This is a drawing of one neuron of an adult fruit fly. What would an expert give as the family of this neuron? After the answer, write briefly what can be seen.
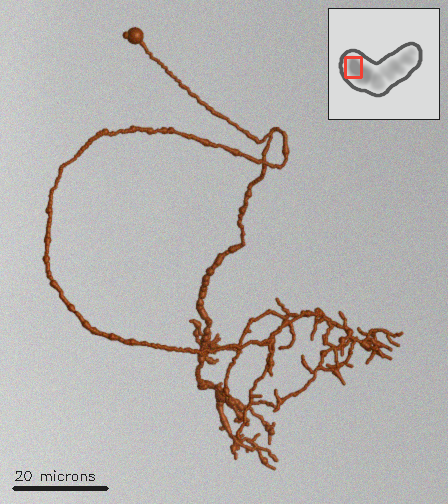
The family is hemilineage VPNd3. Its broad class is visual projection neuron. From top to bottom in the picture it spans about 95 microns. The picture shows dozens of branch ends.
